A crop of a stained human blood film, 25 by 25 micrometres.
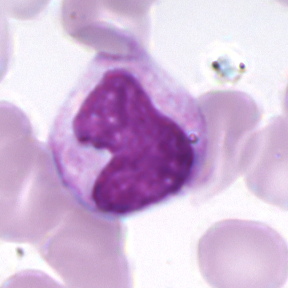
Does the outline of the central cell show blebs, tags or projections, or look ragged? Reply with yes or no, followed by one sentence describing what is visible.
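No. The cell outline is round and smooth.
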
